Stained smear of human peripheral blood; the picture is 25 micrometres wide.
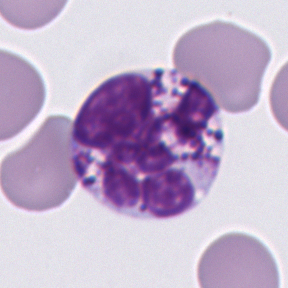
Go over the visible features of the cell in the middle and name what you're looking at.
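See how round and smooth the outline is? No nucleoli show in the nucleus. Coarse dark purple-black granules are scattered through the cytoplasm, but sparsely, so a lot of it stays clear. That's a basophil.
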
